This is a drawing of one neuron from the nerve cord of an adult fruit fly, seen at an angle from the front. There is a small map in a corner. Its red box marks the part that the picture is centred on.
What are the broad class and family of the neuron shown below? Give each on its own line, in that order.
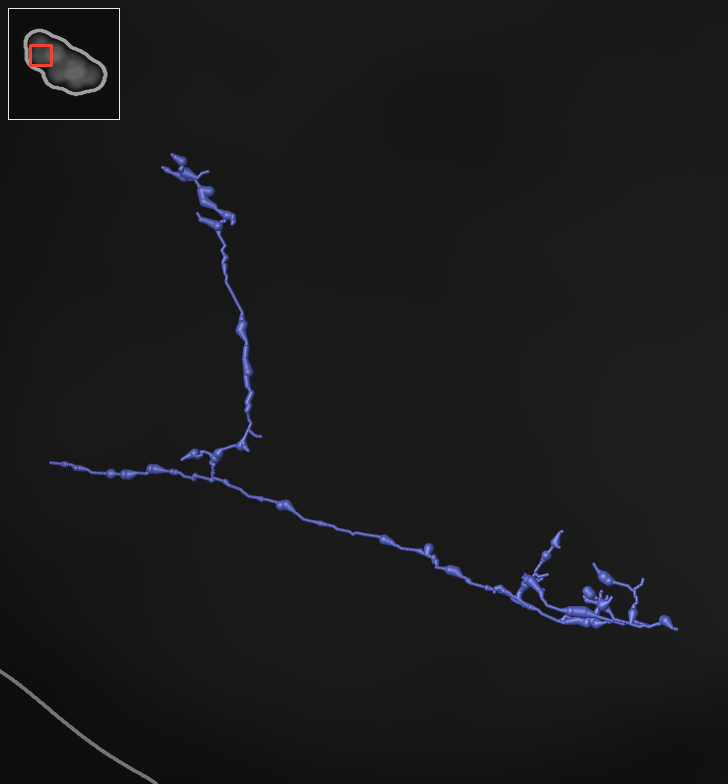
sensory neuron entering the nerve cord
class mechanosensory proprioceptive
